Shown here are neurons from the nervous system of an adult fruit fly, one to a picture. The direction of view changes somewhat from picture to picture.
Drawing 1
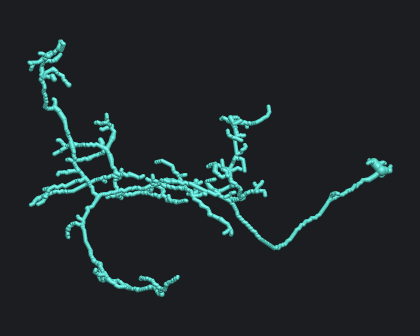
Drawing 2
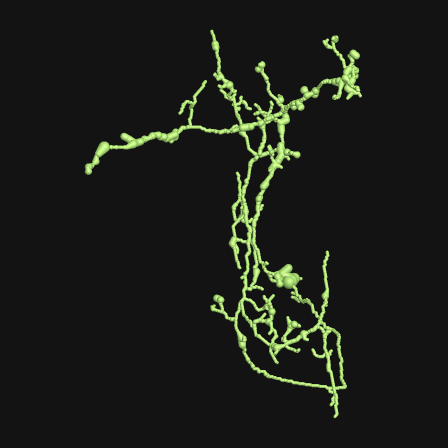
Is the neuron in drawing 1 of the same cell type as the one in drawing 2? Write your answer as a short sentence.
They are of the same cell type.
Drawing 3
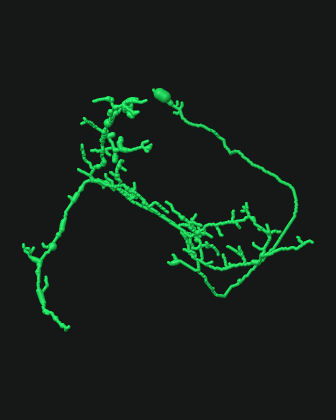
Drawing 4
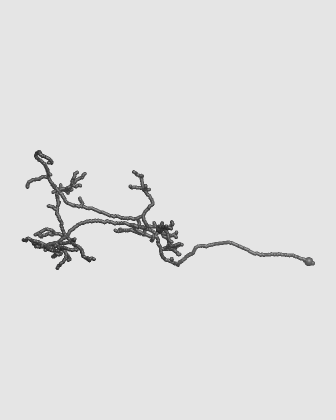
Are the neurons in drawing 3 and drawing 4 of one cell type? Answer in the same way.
They are of different cell types.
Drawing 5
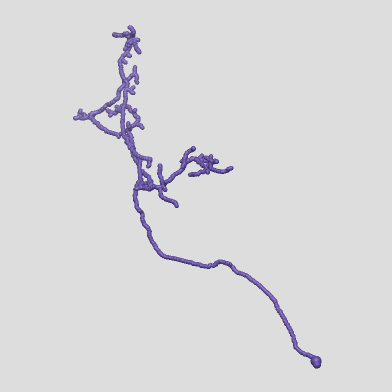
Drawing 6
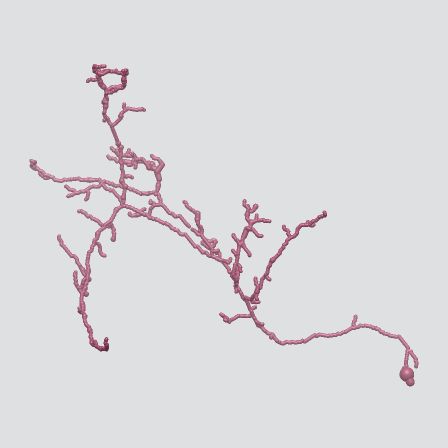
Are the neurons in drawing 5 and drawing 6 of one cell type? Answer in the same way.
They are of the same cell type.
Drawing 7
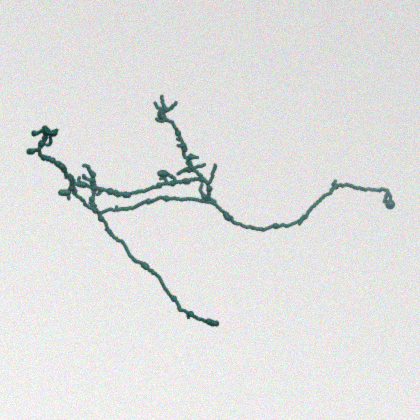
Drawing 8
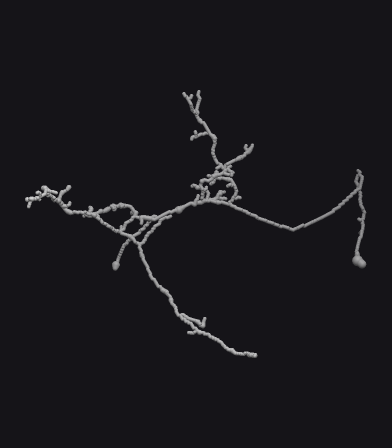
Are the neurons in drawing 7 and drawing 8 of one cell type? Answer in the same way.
They are of the same cell type.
